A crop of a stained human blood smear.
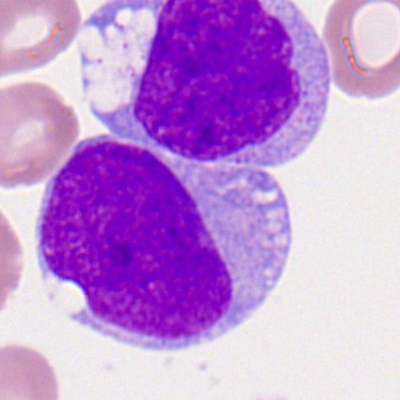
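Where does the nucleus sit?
Off-centre toward the lower left, so the cytoplasm rim is widest on its right.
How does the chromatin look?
Finely granular and evenly spread, with no coarse dark clumps.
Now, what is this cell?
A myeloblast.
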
